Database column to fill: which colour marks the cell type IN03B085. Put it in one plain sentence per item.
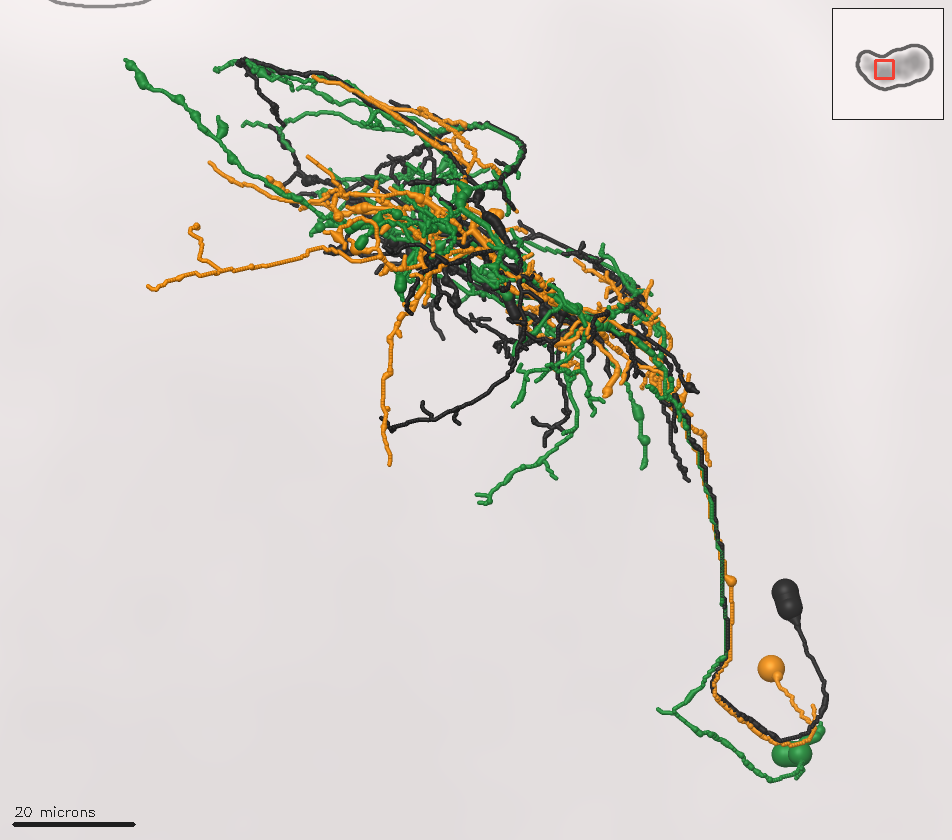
The colour is green.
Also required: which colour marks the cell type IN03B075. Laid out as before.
The colour is black.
